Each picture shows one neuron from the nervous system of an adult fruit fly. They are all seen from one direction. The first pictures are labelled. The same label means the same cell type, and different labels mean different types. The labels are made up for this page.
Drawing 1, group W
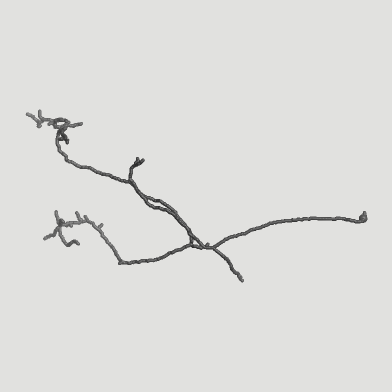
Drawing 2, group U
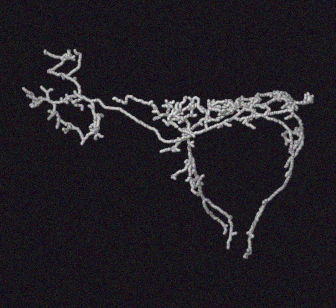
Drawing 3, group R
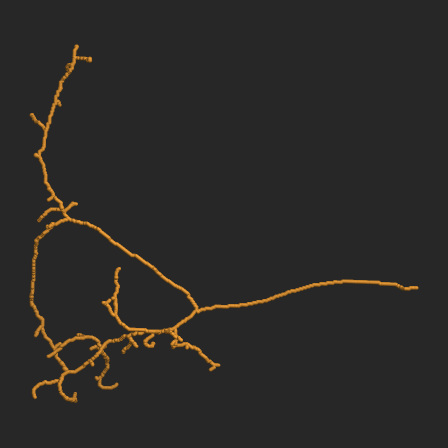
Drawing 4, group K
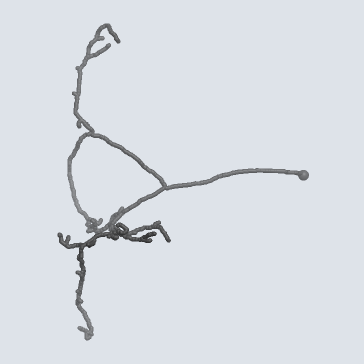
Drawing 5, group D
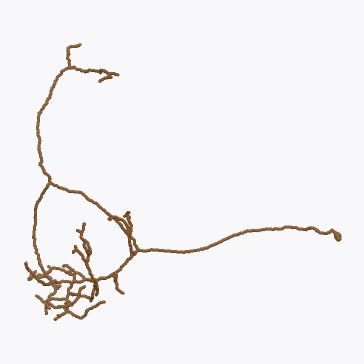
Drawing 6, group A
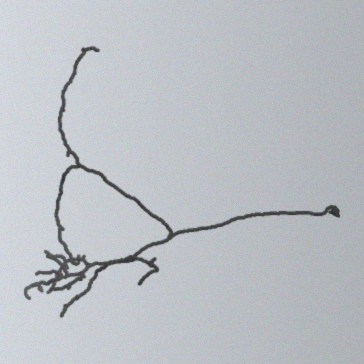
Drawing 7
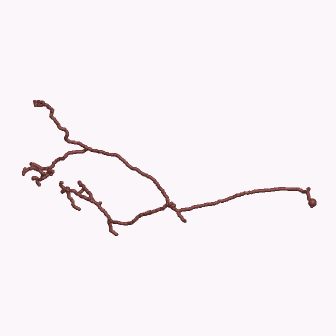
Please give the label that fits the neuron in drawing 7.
group W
